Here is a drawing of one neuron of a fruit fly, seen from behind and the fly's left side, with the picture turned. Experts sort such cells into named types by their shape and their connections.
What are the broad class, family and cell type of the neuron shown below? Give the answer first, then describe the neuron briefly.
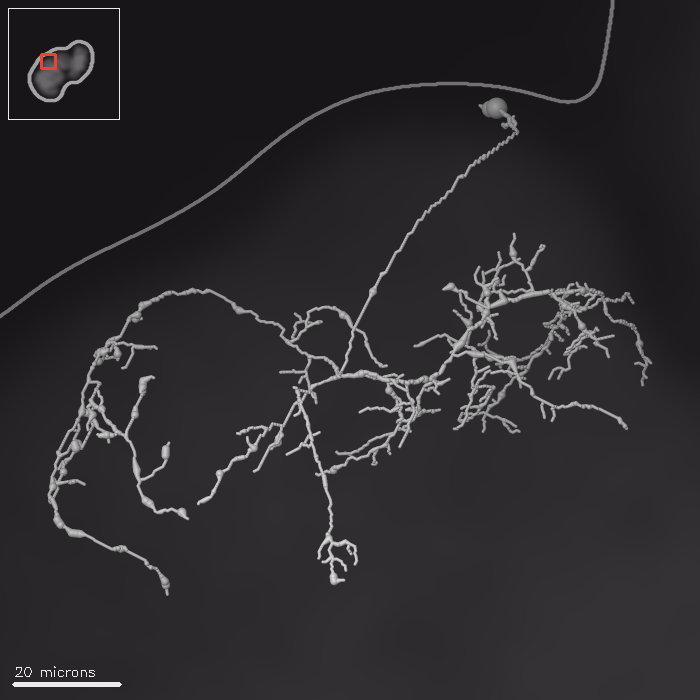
Its broad class is central-brain intrinsic neuron. Its family is hemilineage LHp2. The cell type is LHPV6h1. The cell body can be seen at the upper right of the picture. By the scale bar it is about 110 microns wide in this view.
